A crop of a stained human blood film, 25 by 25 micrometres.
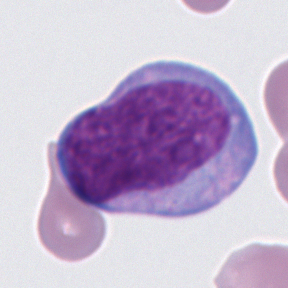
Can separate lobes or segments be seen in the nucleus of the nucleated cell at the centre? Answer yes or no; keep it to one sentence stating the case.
No, what this cell has is an undivided, compact round, oval or kidney-shaped nucleus.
